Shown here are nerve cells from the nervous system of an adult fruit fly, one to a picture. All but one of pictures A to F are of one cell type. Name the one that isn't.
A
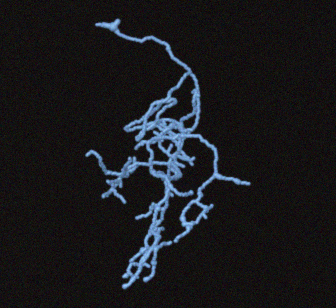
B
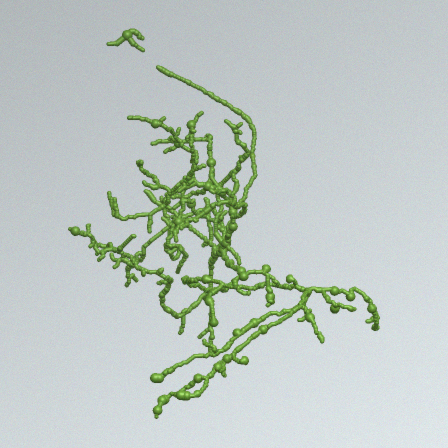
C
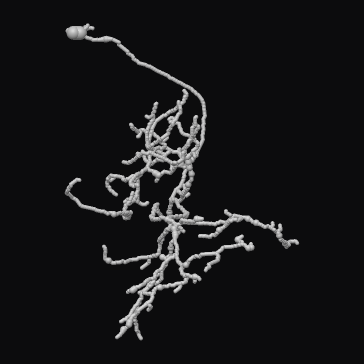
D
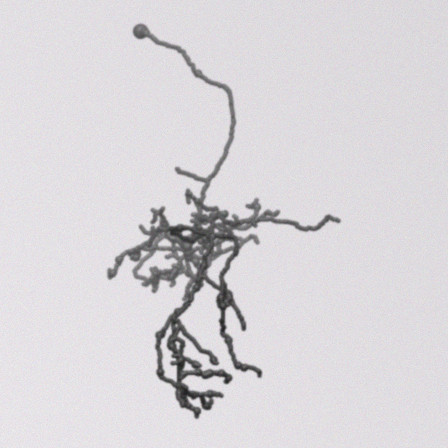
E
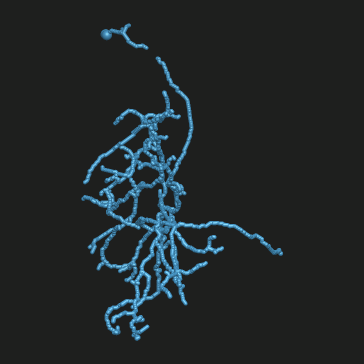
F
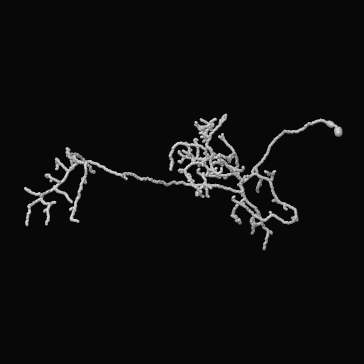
Picture D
